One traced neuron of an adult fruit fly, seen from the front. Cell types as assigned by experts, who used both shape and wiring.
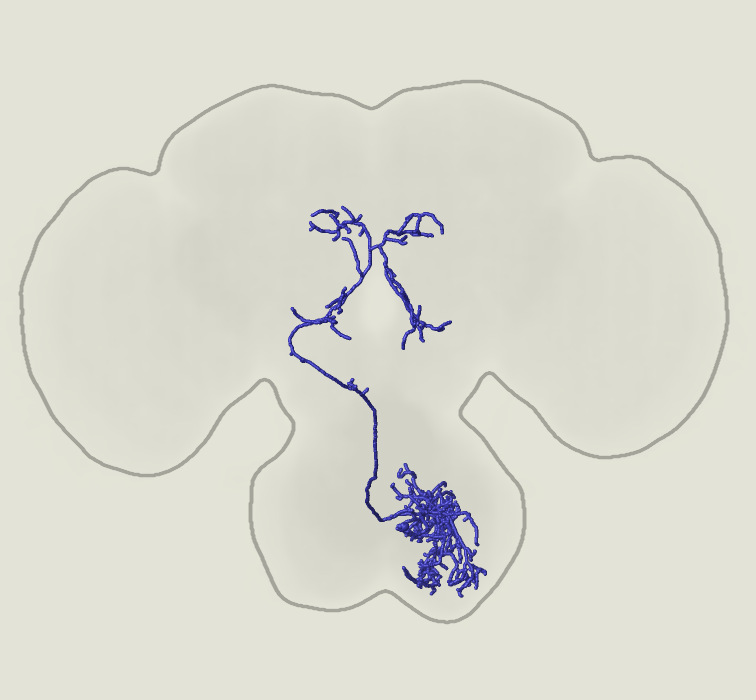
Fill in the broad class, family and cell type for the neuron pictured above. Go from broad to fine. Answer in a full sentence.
An ascending neuron of hemilineage 08B, type AN08B014.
